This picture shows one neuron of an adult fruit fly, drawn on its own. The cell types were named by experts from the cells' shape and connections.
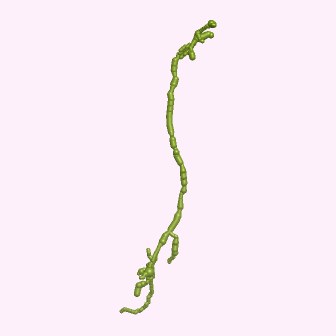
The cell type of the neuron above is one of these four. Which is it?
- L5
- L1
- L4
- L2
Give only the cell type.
L4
